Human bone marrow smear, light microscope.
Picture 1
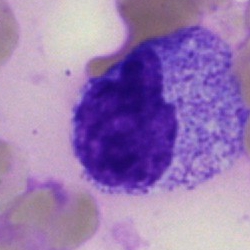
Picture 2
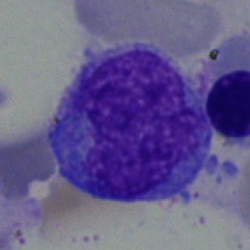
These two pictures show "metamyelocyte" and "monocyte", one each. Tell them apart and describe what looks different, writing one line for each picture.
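Picture 1 is a metamyelocyte. Numerous purple granules are spread throughout the cytoplasm.
Picture 2 is a monocyte. No distinct granules are seen in the cytoplasm.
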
